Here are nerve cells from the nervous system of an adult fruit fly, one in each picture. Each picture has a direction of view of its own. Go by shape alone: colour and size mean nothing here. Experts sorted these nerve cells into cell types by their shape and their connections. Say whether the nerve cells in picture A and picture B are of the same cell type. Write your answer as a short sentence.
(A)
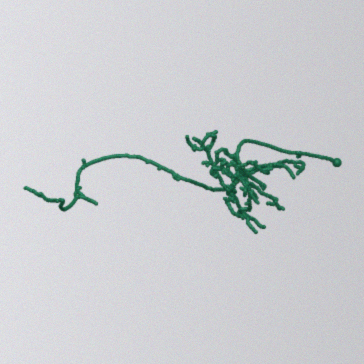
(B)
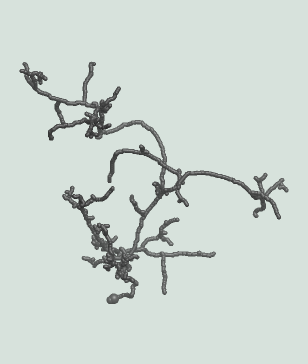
They are of different cell types.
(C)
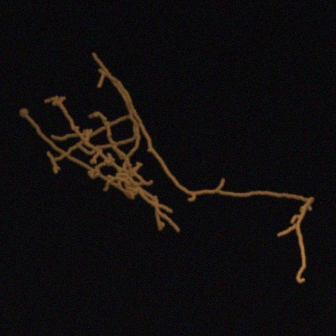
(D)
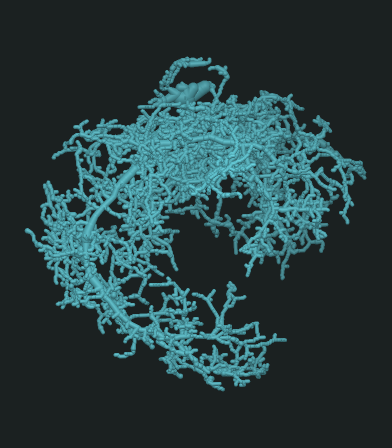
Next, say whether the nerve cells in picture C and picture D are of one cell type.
They are of different cell types.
